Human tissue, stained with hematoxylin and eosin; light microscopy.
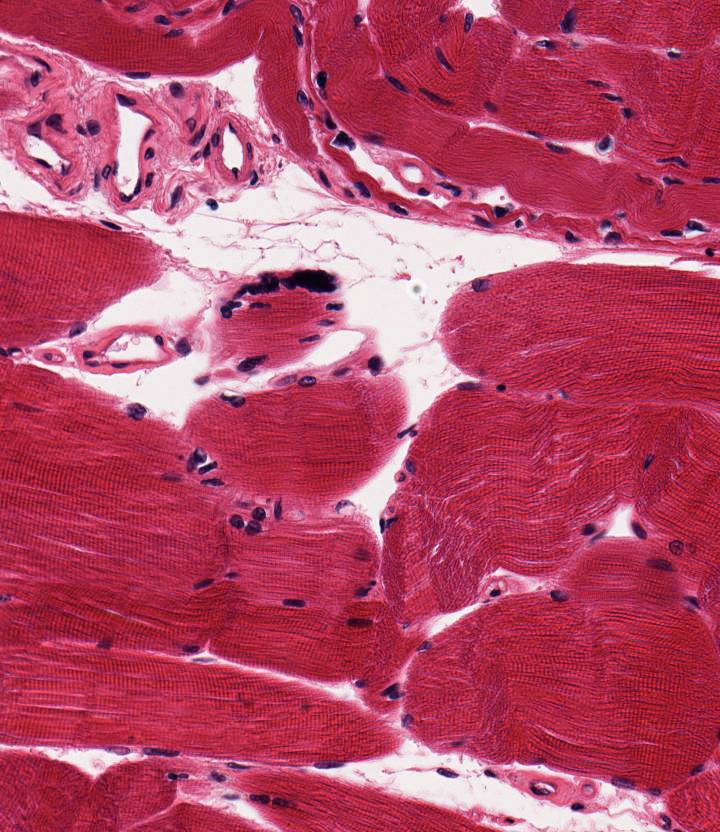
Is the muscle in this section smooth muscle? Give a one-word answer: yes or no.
No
